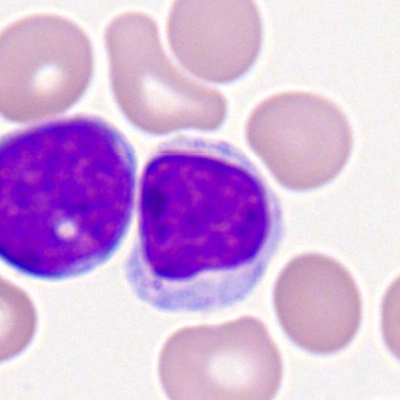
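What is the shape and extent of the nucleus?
A single unlobed mass filling most of the cell.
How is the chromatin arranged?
Coarse, clumped into darker patches.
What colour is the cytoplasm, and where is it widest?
Pale blue, in a narrow rim widest below the nucleus.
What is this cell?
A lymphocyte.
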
